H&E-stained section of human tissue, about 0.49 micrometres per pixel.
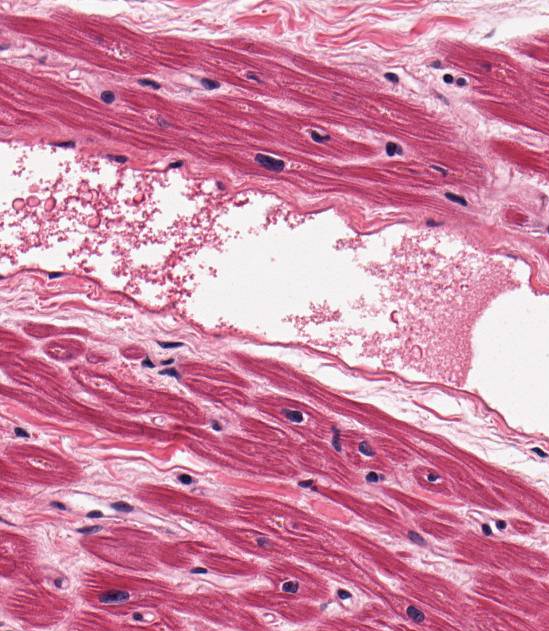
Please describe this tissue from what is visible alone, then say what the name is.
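You'll see the muscle fibres running diagonally, upper left to lower right. Their nuclei are oval and sit in the middle of each fibre, and some have a pale clear zone at their ends. Down at lower left, some fibres are cut across and show rounded profiles. This is atrial appendage of the heart.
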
